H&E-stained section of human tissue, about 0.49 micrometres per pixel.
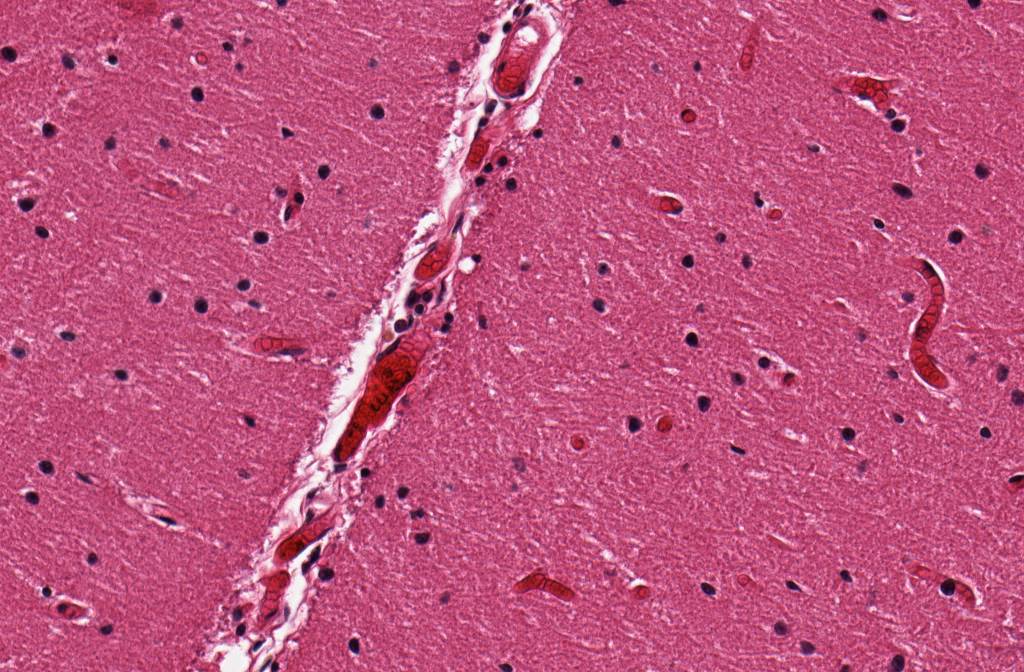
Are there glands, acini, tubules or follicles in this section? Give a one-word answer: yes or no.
No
